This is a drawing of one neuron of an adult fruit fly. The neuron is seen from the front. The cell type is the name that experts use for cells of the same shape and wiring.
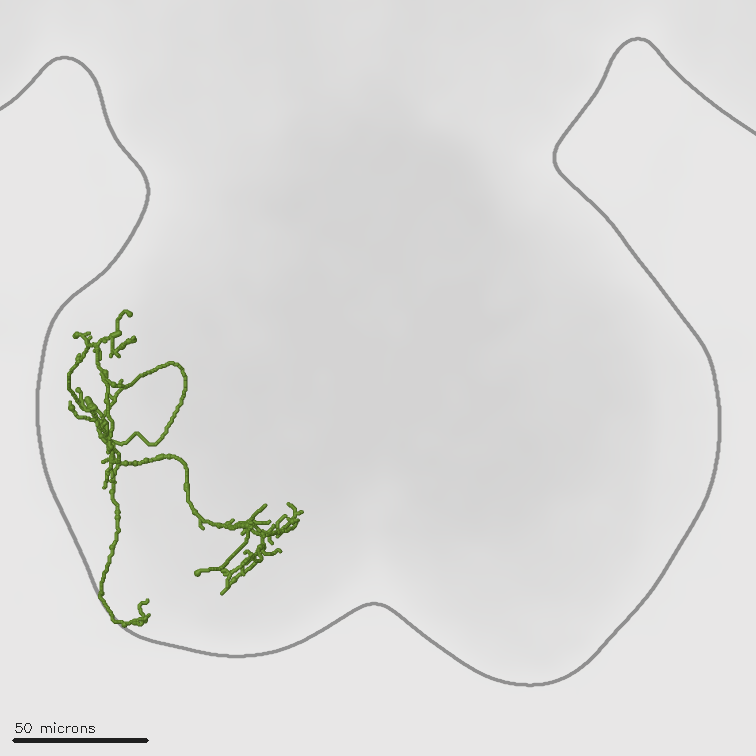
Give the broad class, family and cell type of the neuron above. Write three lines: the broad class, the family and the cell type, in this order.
nerve-cord intrinsic neuron
hemilineage 03A
IN03A094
